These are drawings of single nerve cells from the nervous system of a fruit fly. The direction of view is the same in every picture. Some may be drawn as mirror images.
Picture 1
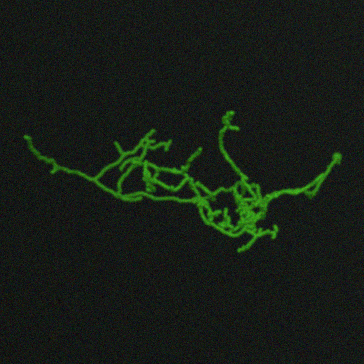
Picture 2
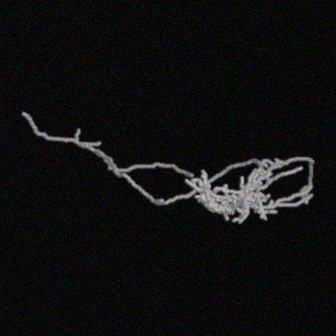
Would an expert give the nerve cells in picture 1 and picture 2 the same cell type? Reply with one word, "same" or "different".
different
